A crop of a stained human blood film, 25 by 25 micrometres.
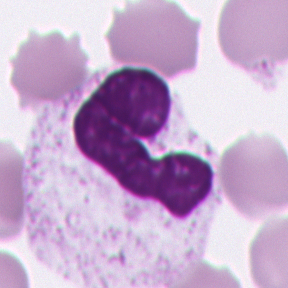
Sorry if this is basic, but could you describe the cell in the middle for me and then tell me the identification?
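Position first: the nucleus lies in the upper right part of the cell, so the cytoplasm is widest at the lower left. Chromatin next: dense and dark purple throughout the nucleus. Nucleoli: none visible. Cytoplasm last: abundant and very pale, almost colourless. Conclusion: the cell in the middle is a segmented neutrophil.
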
